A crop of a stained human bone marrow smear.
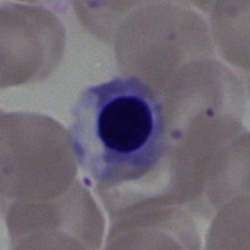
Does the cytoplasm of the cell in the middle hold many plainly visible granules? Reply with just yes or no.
No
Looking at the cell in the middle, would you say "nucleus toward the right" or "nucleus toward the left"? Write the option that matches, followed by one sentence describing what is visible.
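Nucleus toward the right. The rim of cytoplasm is widest on the lower left side of the nucleus.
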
